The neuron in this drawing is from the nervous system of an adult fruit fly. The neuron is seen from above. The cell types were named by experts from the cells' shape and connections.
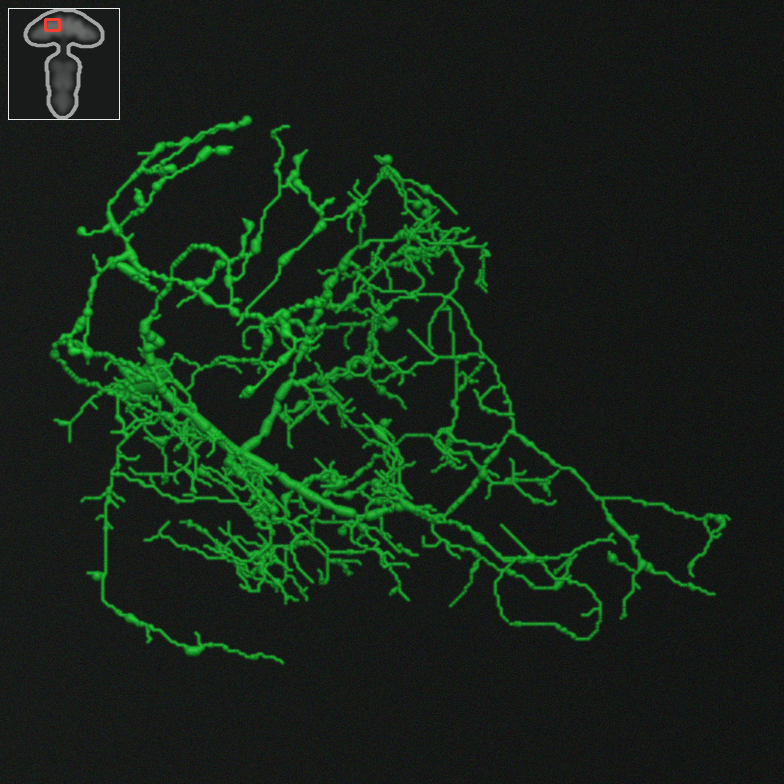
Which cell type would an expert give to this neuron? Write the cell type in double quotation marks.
"AVLP107"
